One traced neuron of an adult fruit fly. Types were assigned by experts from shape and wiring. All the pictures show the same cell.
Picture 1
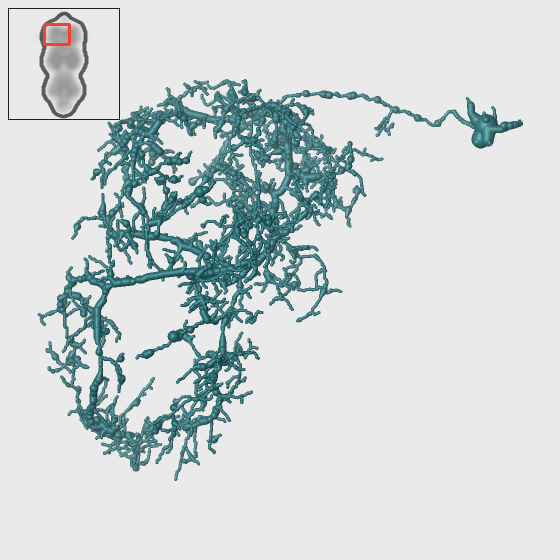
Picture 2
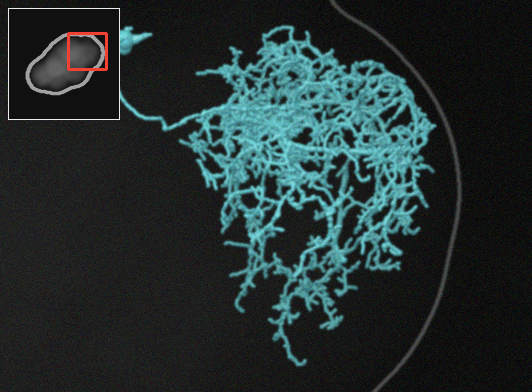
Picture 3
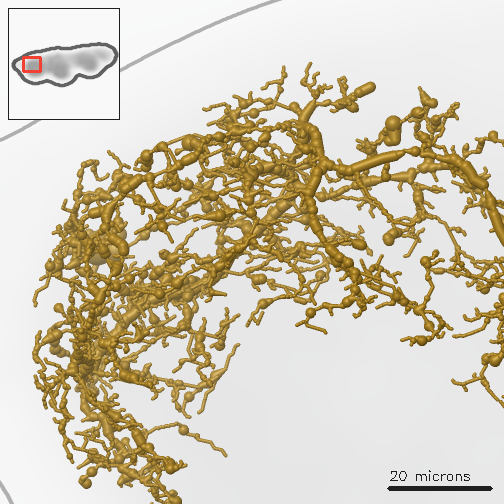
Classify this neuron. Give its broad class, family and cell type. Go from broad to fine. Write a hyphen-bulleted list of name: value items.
- broad class: nerve-cord intrinsic neuron
- family: hemilineage 01A
- cell type: IN01A015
